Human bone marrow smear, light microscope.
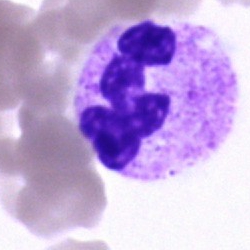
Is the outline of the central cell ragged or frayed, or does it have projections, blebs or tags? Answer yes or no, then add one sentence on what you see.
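No. The cell has a round, smooth outline.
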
